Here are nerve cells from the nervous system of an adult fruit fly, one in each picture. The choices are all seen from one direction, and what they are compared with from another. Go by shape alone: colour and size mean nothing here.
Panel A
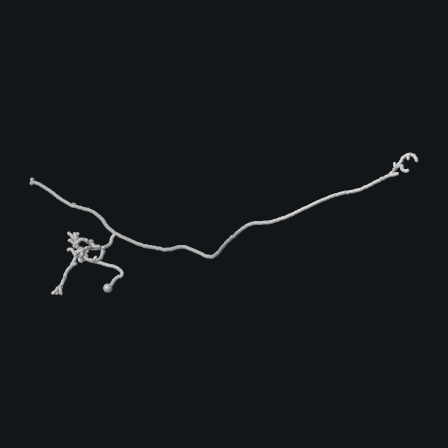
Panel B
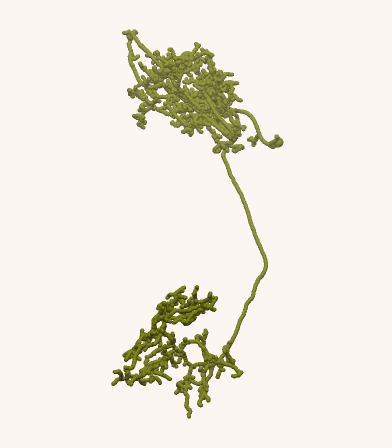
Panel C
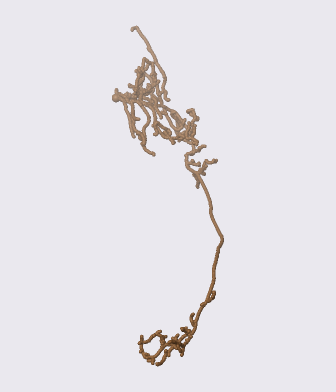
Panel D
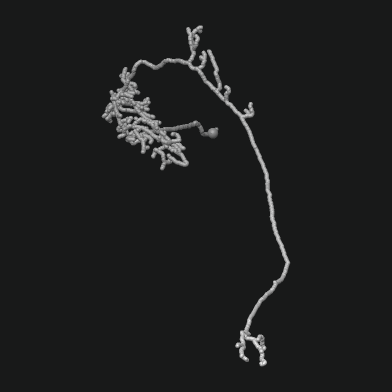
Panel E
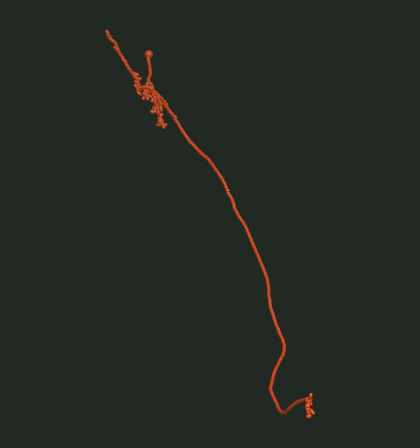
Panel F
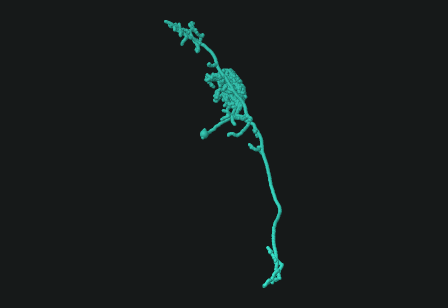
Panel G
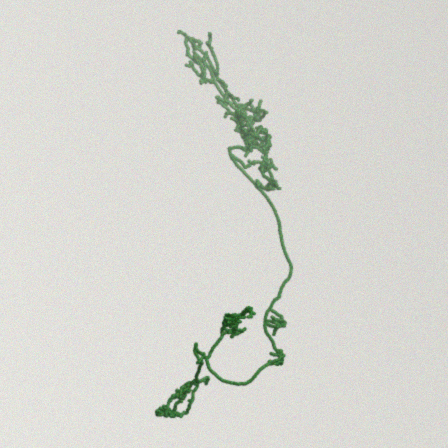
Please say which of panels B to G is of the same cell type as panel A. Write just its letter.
E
